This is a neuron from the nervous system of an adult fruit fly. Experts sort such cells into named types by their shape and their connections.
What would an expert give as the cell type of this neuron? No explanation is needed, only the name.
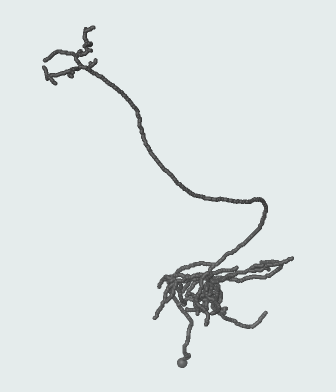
M_vPNml60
